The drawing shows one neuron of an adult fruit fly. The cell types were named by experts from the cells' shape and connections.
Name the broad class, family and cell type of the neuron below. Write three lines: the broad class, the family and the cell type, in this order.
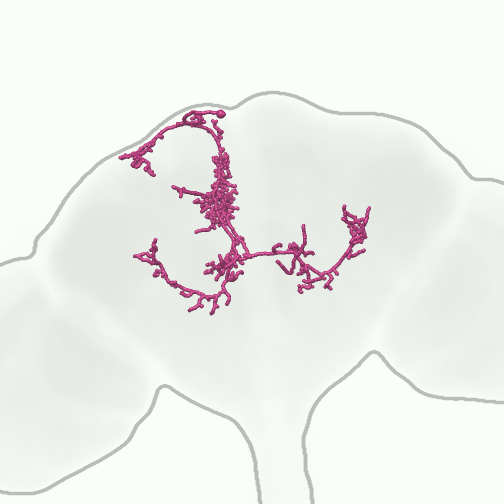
central-brain intrinsic neuron
hemilineage SMPad2
SMP158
